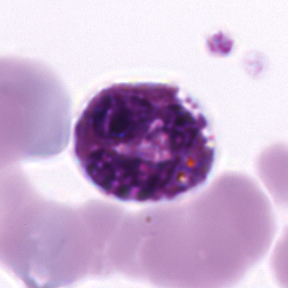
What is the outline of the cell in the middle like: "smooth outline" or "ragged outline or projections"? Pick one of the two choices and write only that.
Ragged outline or projections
